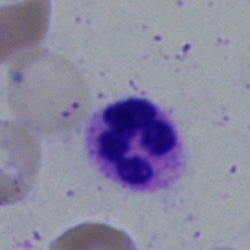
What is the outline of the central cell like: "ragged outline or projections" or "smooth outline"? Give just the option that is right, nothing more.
Smooth outline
